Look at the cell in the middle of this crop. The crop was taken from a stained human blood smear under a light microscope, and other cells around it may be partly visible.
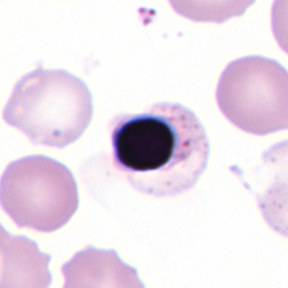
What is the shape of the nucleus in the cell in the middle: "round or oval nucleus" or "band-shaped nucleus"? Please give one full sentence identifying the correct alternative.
The nucleus of the cell is compact and round or oval, not band-shaped.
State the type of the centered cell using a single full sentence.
In the central position of this crop, the cell is an erythroblast.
